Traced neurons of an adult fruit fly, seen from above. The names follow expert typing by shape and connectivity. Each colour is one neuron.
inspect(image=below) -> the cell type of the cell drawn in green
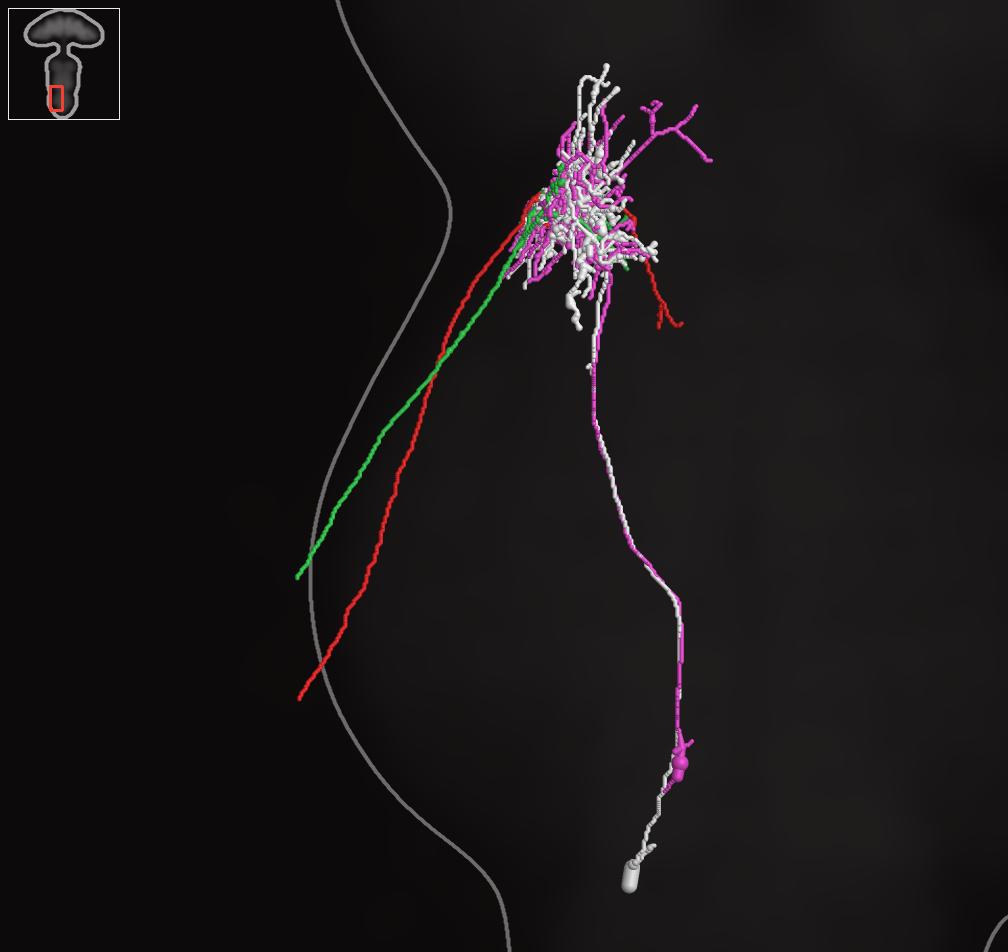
SNta03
